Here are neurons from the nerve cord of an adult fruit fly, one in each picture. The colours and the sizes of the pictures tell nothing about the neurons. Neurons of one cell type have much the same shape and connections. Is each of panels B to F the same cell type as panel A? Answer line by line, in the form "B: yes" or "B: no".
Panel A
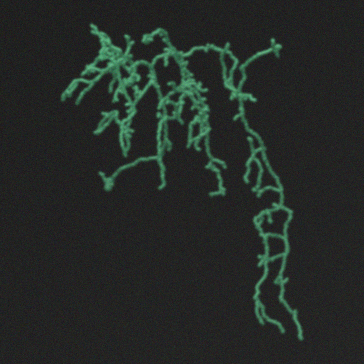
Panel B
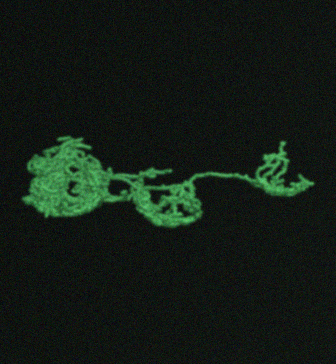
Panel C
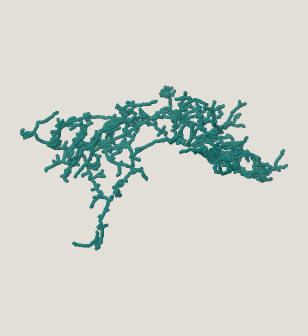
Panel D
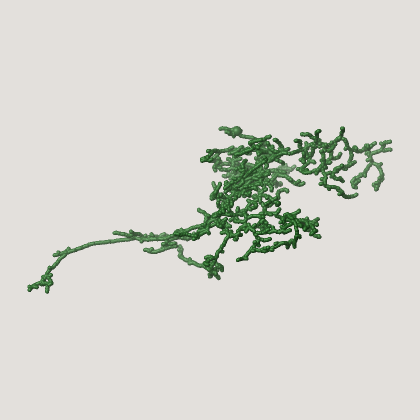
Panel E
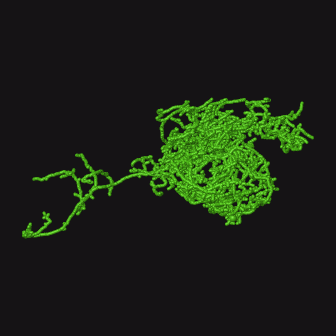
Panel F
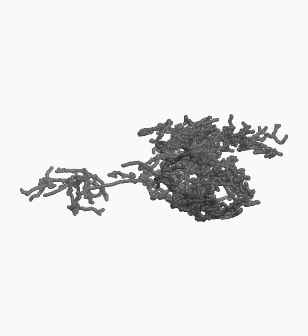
B: no
C: no
D: no
E: no
F: no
